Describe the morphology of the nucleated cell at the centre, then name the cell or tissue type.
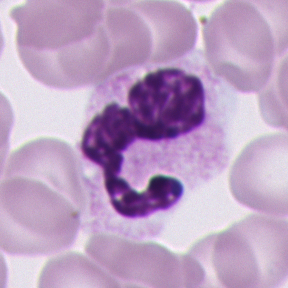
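The nucleus consists of lobes joined in a curved chain that forms a C opening to the right. Its chromatin is dark purple and coarsely clumped. Fine pinkish-lilac granules are scattered evenly through the cytoplasm. This is a segmented neutrophil.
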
